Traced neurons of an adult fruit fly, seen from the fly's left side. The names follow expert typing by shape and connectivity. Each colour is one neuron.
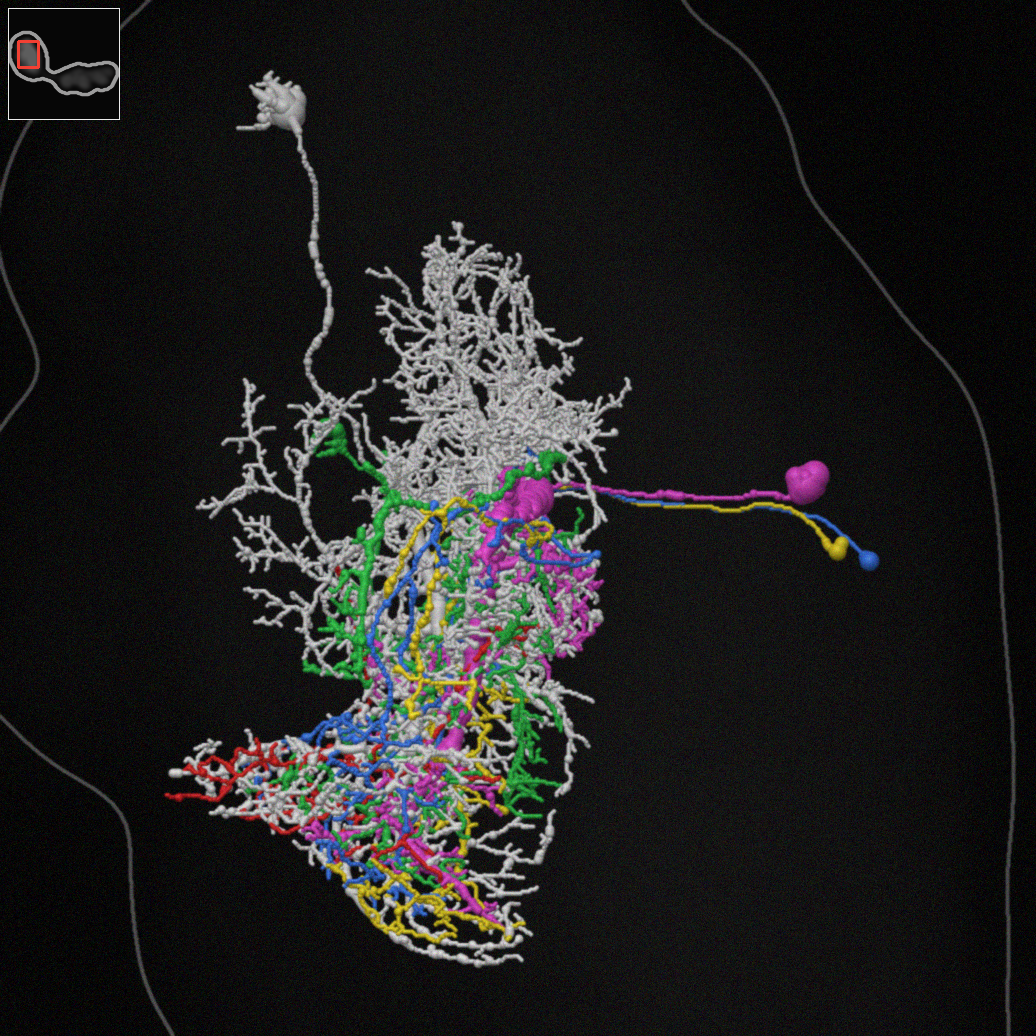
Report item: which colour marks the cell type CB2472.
blue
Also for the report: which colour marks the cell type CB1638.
red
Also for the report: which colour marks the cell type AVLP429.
green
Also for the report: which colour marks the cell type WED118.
yellow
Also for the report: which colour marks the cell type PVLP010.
white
